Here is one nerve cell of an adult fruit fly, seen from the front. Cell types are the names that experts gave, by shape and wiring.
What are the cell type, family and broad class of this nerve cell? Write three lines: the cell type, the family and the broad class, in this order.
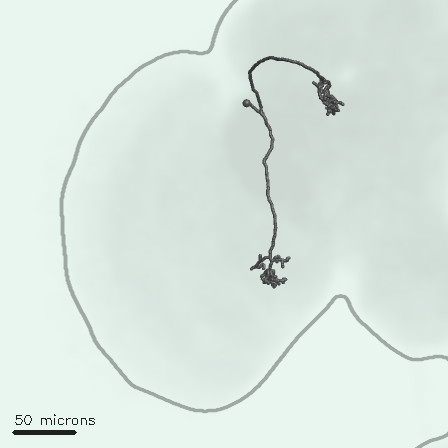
LC9
hemilineage VPNd3
visual projection neuron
